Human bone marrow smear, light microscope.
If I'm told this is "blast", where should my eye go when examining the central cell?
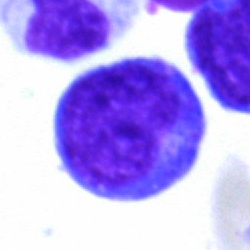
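The central cell is a blast. Its outline is round and smooth. The cytoplasm is deep blue, and no vacuoles are seen in it. The chromatin is finely mottled, without heavy dark clumps.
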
